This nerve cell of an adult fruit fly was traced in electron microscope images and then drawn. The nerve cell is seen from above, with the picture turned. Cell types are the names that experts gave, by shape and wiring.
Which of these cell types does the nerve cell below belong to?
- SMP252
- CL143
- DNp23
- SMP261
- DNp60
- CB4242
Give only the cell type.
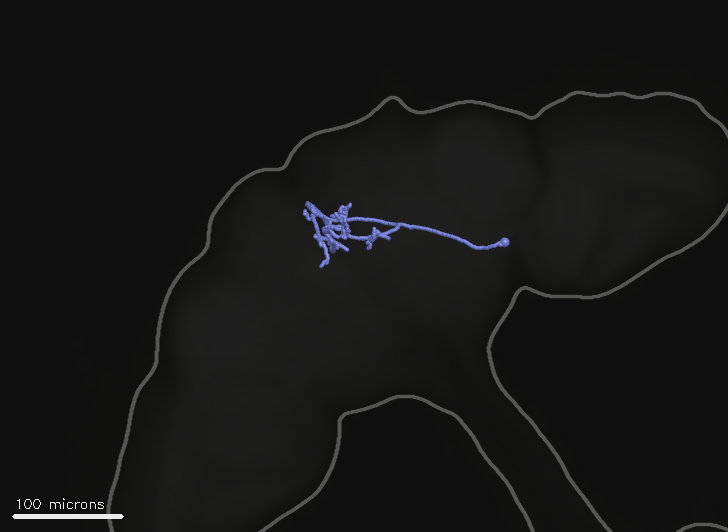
SMP261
